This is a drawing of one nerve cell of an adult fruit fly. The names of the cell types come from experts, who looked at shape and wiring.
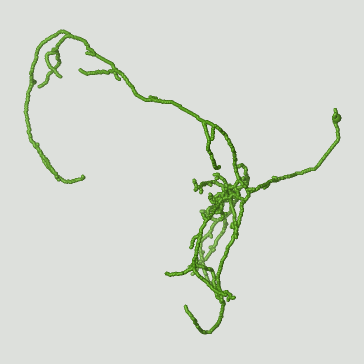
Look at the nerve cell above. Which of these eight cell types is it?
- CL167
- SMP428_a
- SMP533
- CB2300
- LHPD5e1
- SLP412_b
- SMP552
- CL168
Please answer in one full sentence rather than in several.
Among cell types, the one for this neuron is CL168.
